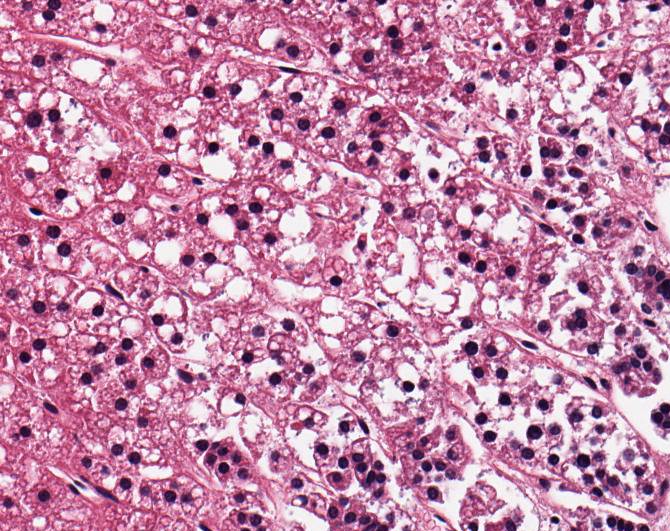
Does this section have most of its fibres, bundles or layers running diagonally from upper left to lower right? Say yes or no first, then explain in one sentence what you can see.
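Yes. The cells are arranged in long cords that run diagonally from the upper left toward the lower right of the field.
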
